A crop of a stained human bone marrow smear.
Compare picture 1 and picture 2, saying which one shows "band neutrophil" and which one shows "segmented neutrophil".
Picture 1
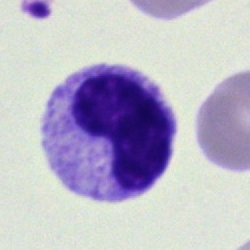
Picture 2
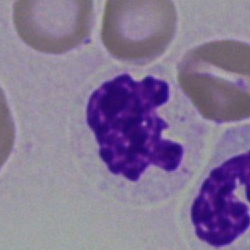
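I'd take picture 1 as the band neutrophil and picture 2 as the segmented neutrophil. In picture 1 the nucleus curves like a bean, its concave side toward the lower left, and it sits off-centre toward the upper right.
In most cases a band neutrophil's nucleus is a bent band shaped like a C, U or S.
Its chromatin is dense and stains dark purple.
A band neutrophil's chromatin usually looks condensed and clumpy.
In picture 2 the chromatin is dark purple as well, but coarsely clumped with small paler gaps. The cytoplasm differs a little: pale lilac and lying mainly in the lower left in picture 1, very pale greyish-lilac in picture 2. Neither nucleus shows nucleoli, and both outlines are round, the second roughly so and smooth. There's also another nucleated cell lying against the lower right edge of the cell in picture 2.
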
